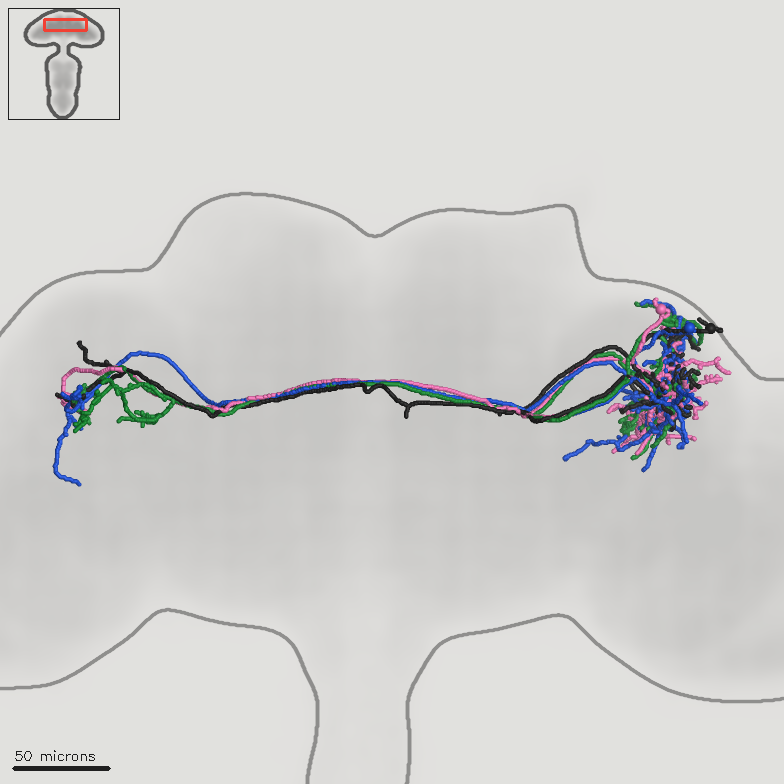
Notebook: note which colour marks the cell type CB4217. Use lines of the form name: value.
colour: green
